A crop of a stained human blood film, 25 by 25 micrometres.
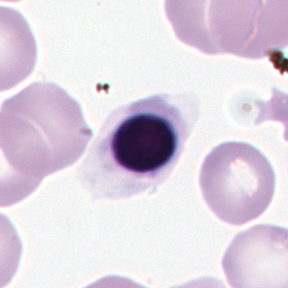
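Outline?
Irregular and angular, not smoothly round.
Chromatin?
Dark purple, densely condensed.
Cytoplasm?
Pale grey-blue; wider on the lower-left side of the nucleus than on the upper-right.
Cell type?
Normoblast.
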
